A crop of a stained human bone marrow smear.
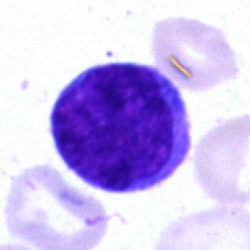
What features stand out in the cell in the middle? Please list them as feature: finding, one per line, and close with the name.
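Outline: round and smooth
Chromatin: dark purple, patchy and clumped
Cytoplasm rim: thin, widest on the right side
Cytoplasm colour: deep blue
Name: blast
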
